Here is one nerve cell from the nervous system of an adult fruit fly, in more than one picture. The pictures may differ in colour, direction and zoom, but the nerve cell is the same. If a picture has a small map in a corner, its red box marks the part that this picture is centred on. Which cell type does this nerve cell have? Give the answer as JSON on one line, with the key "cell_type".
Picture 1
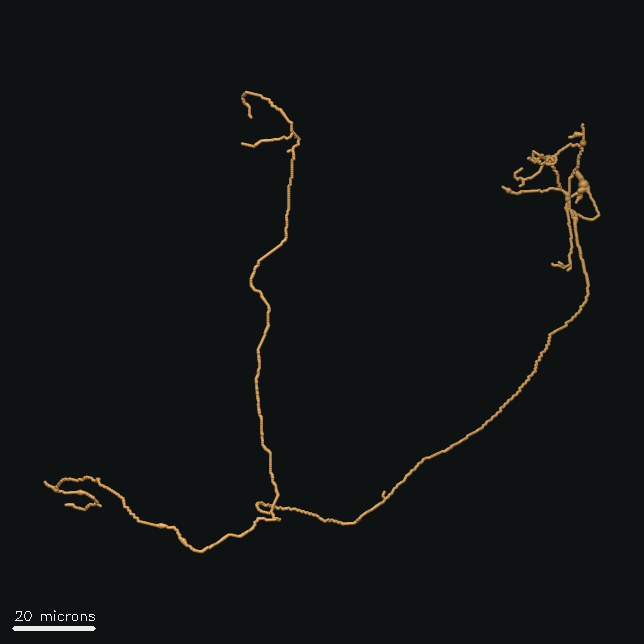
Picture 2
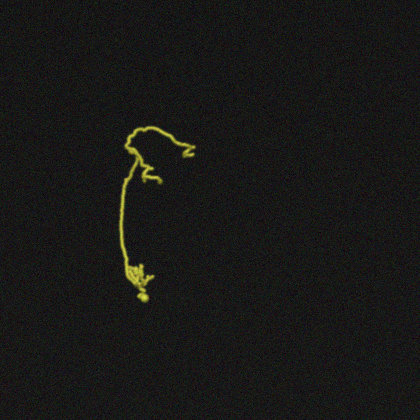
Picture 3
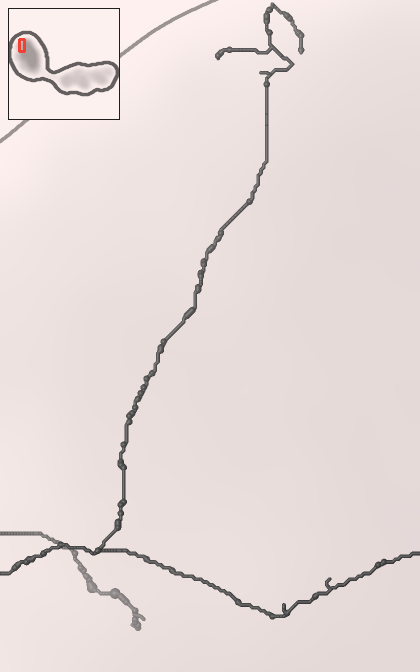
{"cell_type": "KCab-s"}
